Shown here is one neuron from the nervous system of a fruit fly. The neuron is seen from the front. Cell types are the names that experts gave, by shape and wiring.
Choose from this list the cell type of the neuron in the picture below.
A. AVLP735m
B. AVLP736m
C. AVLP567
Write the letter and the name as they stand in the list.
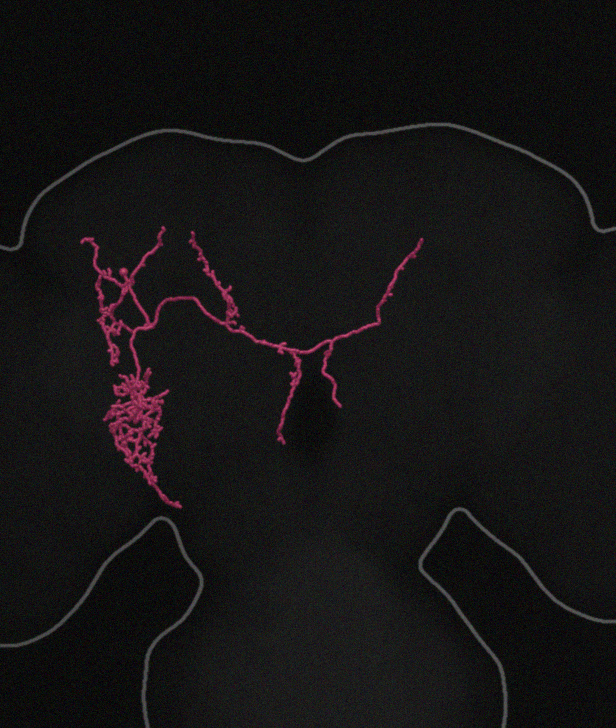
B. AVLP736m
